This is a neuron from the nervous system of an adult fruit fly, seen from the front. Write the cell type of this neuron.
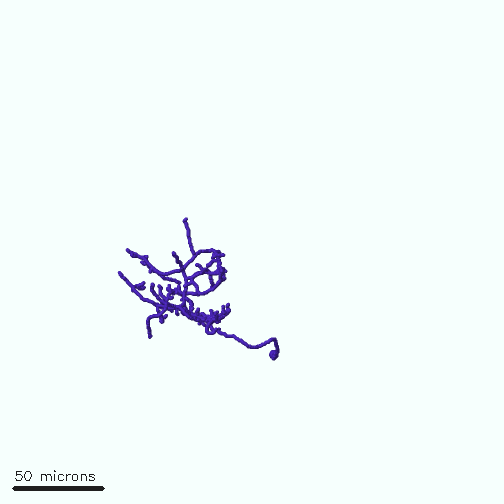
IN13B023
